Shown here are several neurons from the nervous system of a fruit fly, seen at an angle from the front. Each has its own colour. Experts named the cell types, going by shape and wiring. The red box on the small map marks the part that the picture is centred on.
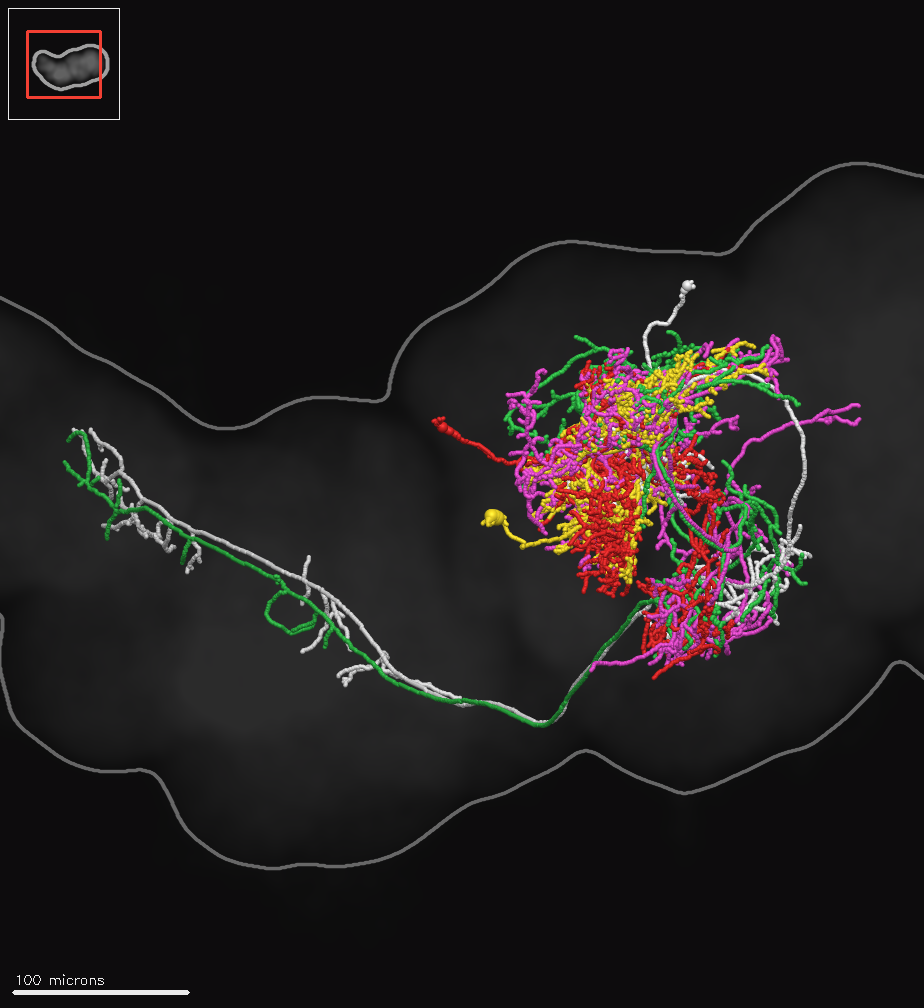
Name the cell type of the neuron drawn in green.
CB0429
